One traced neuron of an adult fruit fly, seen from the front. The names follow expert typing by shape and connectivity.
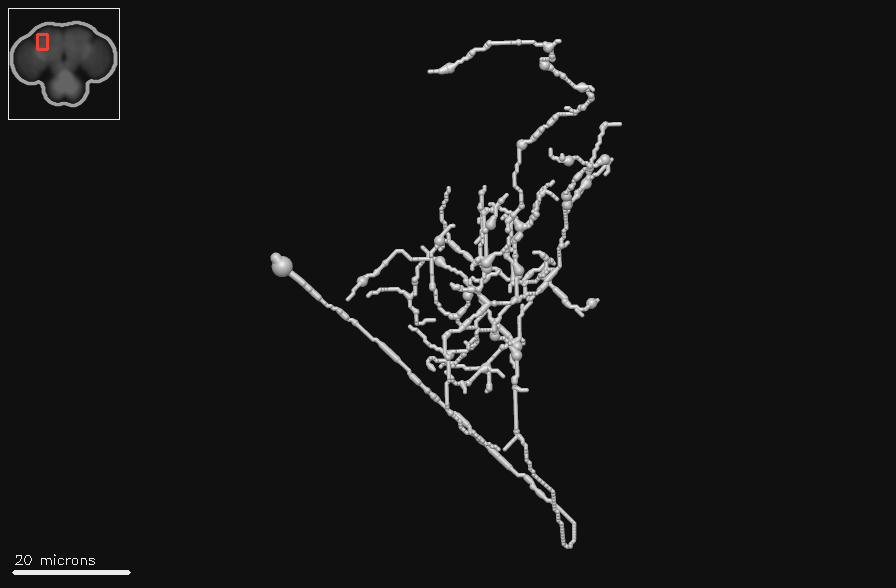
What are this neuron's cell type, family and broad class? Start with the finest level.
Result: CB2185; hemilineage VLPp&l1_anterior; central-brain intrinsic neuron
